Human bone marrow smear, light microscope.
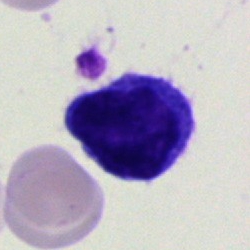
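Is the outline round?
No, it looks irregular, even somewhat angular.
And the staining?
Deep, dark blue-purple all over, and no distinct paler rim of cytoplasm shows around that dark mass.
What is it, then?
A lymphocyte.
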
